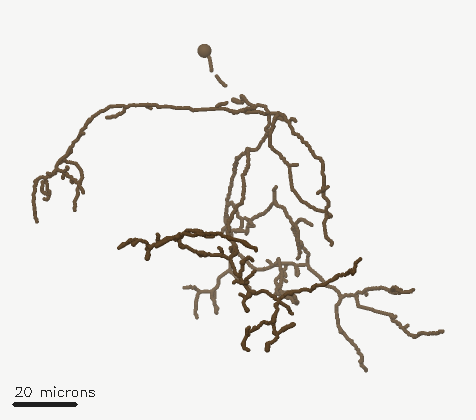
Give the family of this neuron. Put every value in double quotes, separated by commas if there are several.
"hemilineage VLPd&p1_posterior"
